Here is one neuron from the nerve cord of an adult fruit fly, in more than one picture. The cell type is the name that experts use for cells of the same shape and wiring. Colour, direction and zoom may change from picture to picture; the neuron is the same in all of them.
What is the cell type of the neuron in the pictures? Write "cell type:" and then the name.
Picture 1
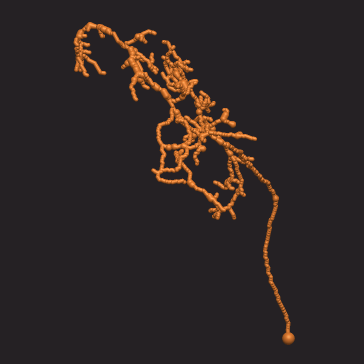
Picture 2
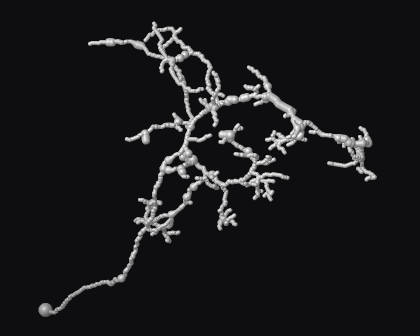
cell type: IN13B094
